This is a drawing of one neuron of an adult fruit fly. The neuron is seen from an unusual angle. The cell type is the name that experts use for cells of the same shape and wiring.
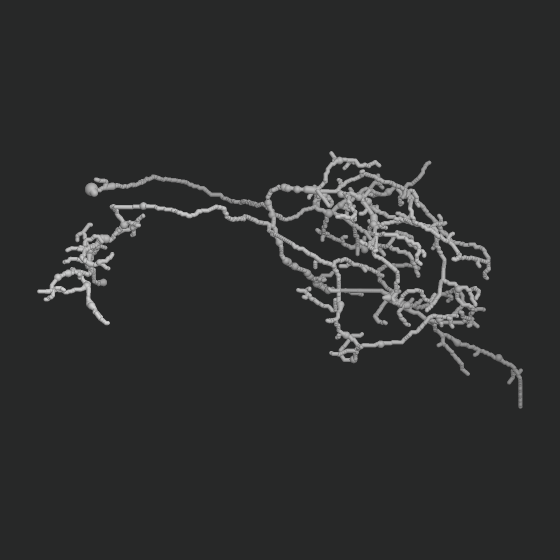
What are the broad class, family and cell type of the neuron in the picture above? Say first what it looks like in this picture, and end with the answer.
Dozens of branch ends can be seen. In this view it is wider than it is tall. This is a central-brain intrinsic neuron. Its family is hemilineage SLPpm3. The cell type is CB1628.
